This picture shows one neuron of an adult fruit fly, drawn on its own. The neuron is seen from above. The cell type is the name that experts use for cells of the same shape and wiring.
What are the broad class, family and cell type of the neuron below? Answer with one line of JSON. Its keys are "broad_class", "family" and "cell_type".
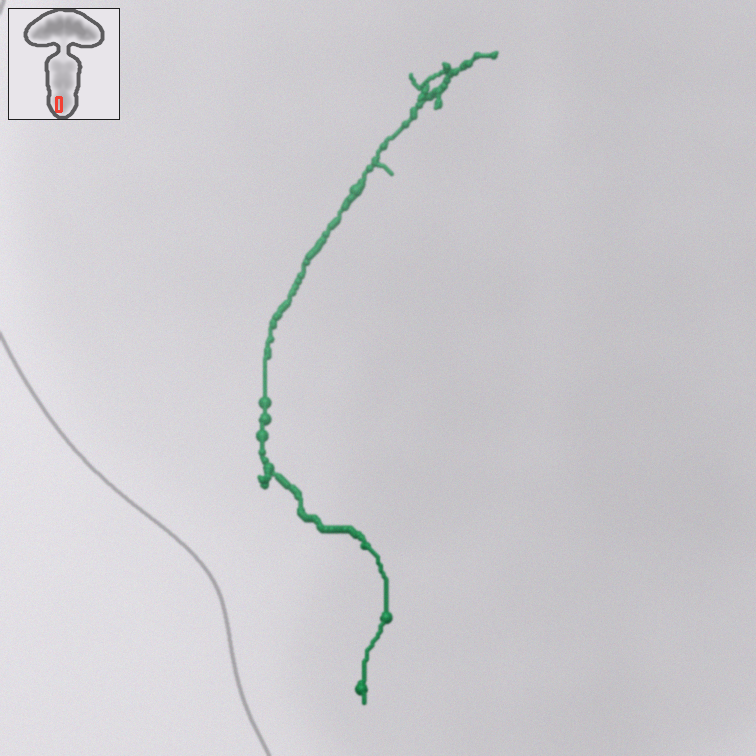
{"broad_class": "sensory neuron entering the nerve cord", "family": "class mechanosensory tactile", "cell_type": "SNta42"}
